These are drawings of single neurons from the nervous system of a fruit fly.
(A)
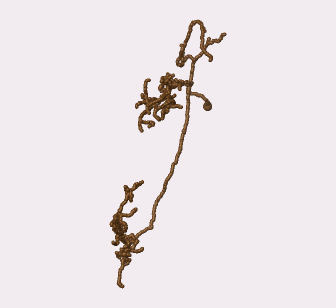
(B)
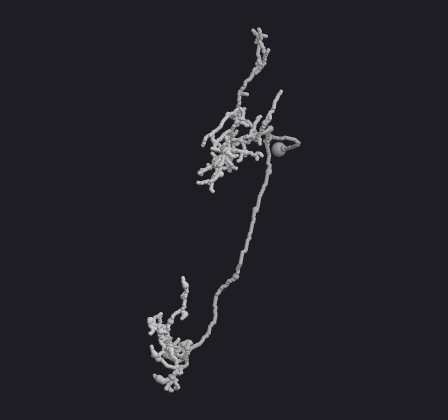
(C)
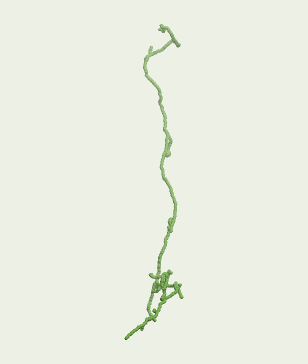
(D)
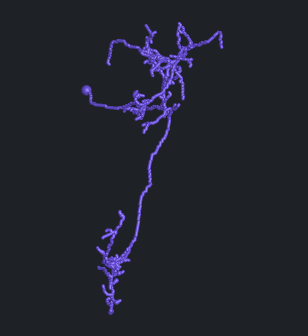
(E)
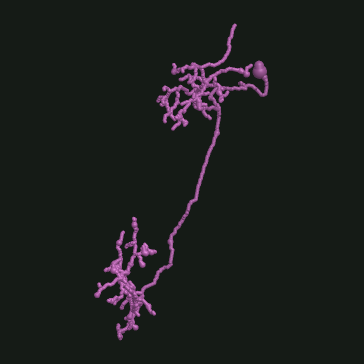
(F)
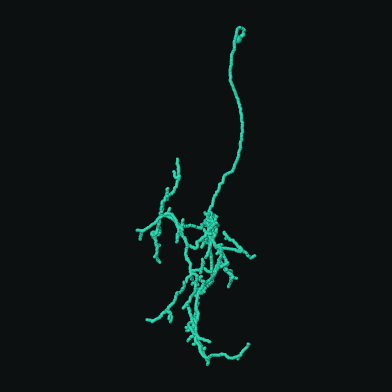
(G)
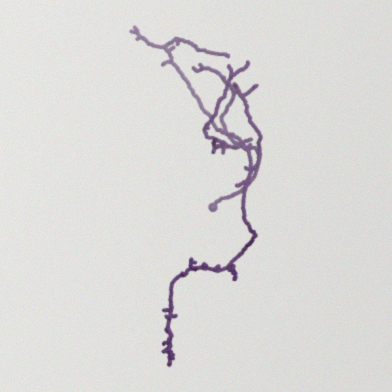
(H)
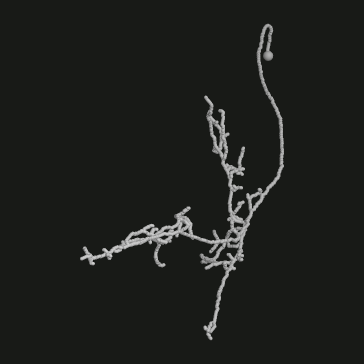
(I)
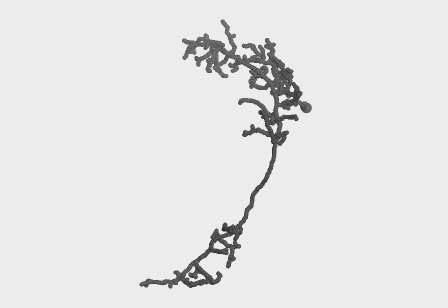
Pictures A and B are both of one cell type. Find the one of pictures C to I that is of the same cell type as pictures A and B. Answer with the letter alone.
E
